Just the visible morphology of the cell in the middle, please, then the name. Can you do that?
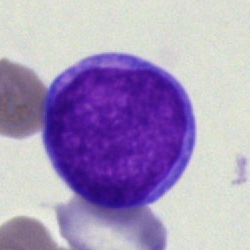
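Start with the chromatin: it's fine and evenly spread, with no coarse dark clumps. The cytoplasm forms a thin blue rim. You won't see any granules in it, and there are no vacuoles in the cell. This is a blast.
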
